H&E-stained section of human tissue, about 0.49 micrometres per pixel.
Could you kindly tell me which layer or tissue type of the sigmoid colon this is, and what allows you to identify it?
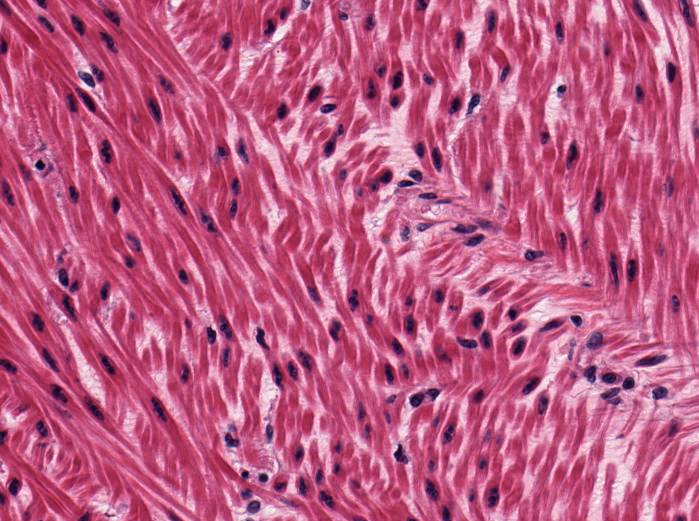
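Smooth muscle occupies this field. Densely packed bundles of spindle-shaped cells fill it entirely, with no epithelium anywhere, and the bundles run in different directions, meeting at angles in an interlacing pattern. Each cell has a central, elongated, cigar-shaped nucleus with blunt ends and abundant bright pink cytoplasm without cross-striations.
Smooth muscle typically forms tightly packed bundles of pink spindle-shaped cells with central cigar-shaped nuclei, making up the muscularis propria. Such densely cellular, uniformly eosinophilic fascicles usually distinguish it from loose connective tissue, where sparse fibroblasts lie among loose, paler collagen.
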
